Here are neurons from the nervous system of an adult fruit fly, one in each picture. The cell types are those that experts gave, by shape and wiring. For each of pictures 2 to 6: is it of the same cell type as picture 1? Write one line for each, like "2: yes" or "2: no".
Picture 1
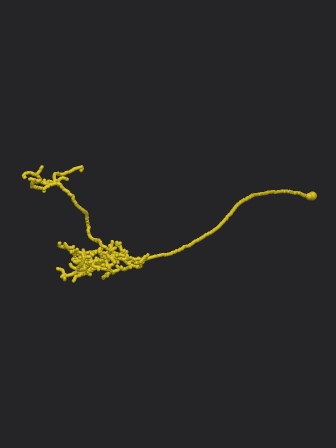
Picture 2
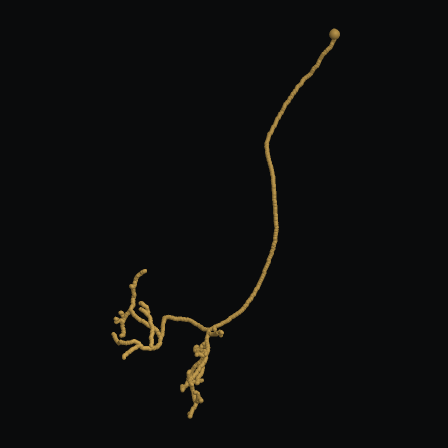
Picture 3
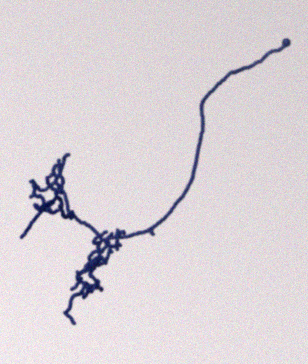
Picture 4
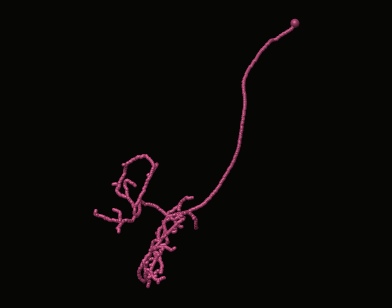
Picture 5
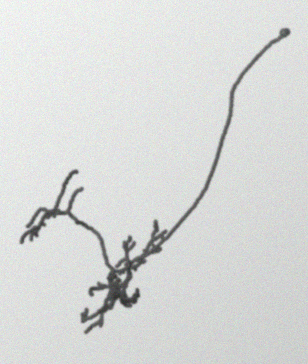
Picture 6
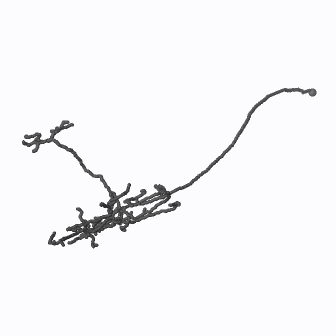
2: no
3: no
4: no
5: yes
6: yes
